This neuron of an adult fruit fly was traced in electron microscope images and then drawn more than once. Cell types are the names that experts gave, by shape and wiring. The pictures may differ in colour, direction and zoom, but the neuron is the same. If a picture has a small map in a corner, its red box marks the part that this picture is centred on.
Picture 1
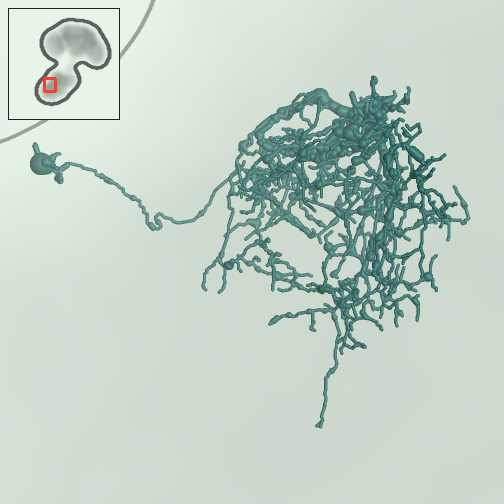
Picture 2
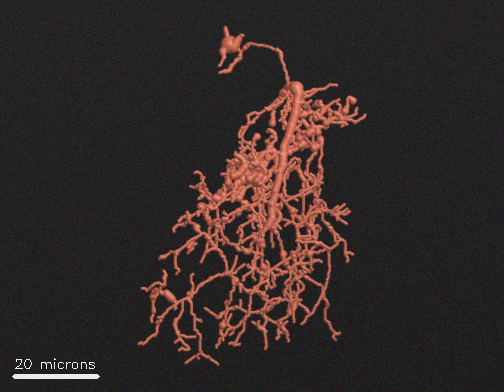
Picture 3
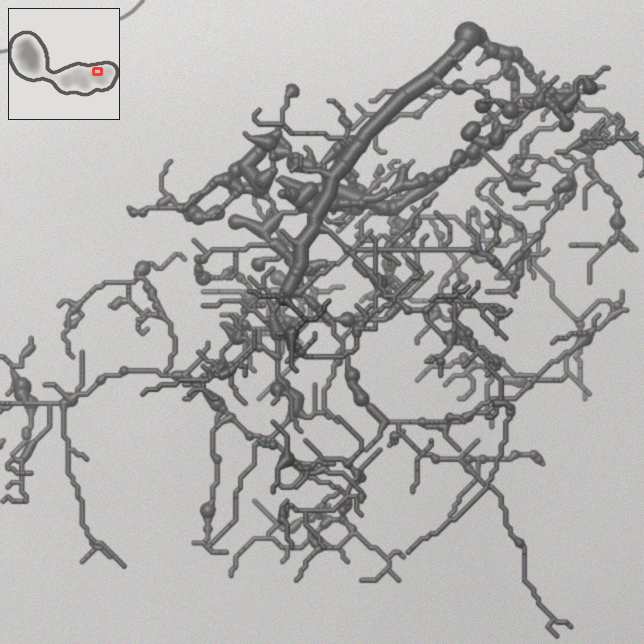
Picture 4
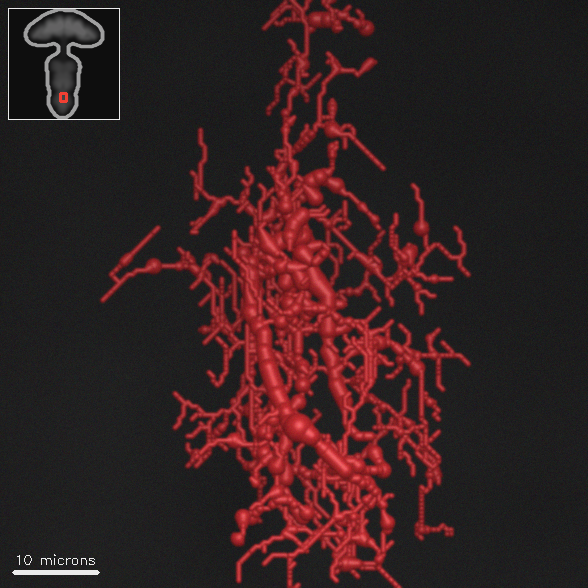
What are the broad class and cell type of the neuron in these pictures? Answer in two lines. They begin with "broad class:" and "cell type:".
broad class: nerve-cord intrinsic neuron
cell type: INXXX363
